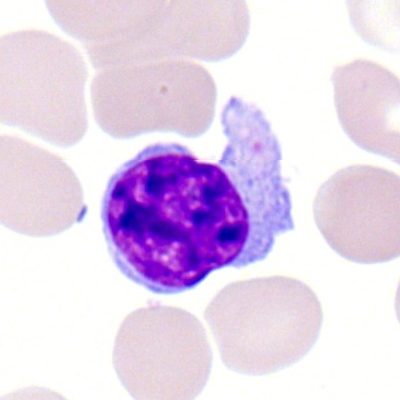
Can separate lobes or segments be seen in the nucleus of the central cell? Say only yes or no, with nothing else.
No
